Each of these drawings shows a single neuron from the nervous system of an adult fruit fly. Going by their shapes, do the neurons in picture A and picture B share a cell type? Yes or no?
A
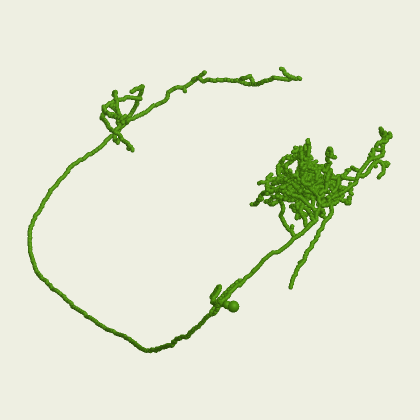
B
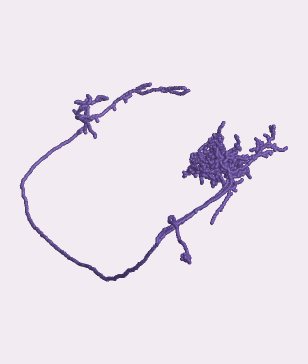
yes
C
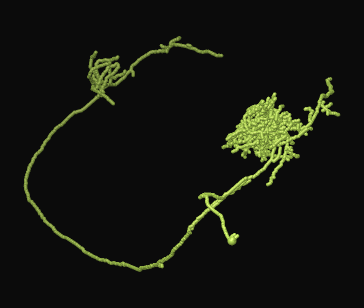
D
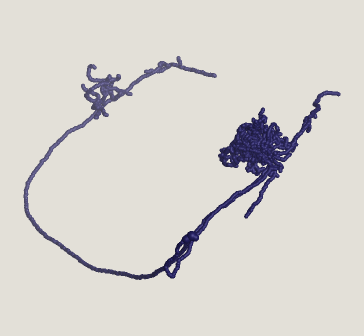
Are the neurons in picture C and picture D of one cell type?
yes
